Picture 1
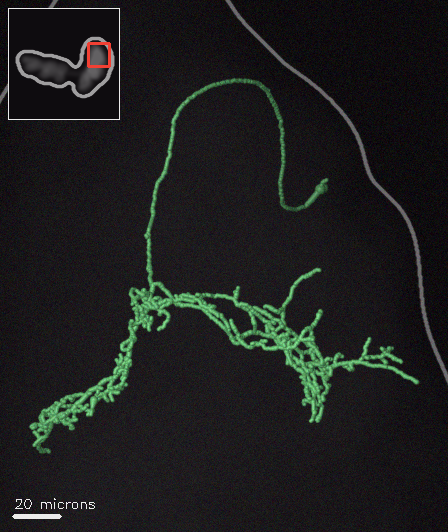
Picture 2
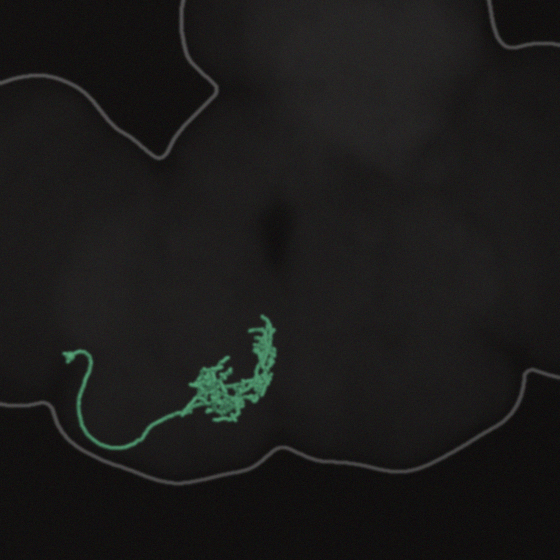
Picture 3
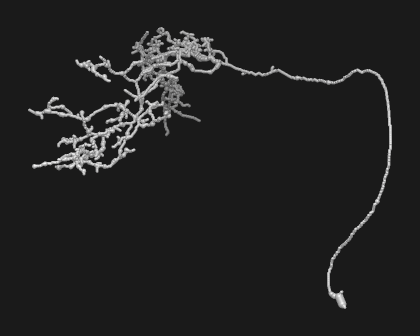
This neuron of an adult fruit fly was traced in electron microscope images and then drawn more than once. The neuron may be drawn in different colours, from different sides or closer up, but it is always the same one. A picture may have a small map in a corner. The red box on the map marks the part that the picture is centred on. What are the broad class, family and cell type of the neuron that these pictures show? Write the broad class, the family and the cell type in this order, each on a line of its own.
central-brain intrinsic neuron
hemilineage SIPa1_dorsal
ATL003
